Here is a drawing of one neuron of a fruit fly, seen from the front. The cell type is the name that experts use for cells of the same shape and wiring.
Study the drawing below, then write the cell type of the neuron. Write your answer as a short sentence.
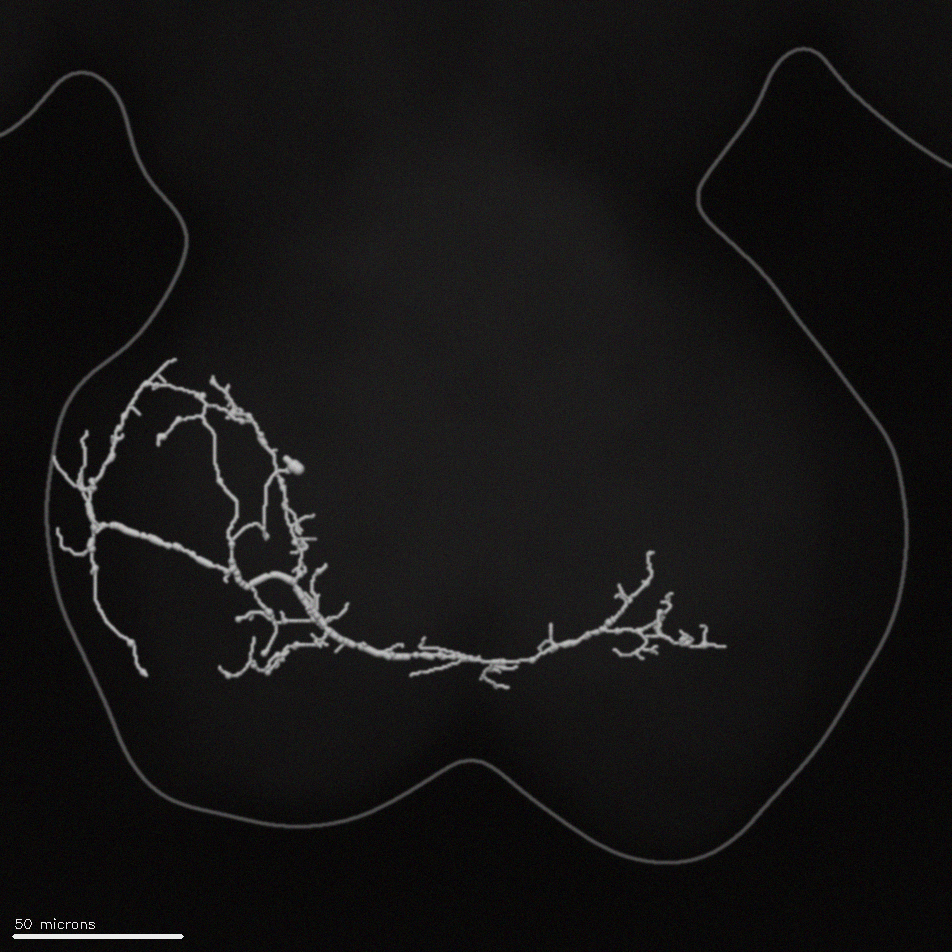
The cell type is IN16B056.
